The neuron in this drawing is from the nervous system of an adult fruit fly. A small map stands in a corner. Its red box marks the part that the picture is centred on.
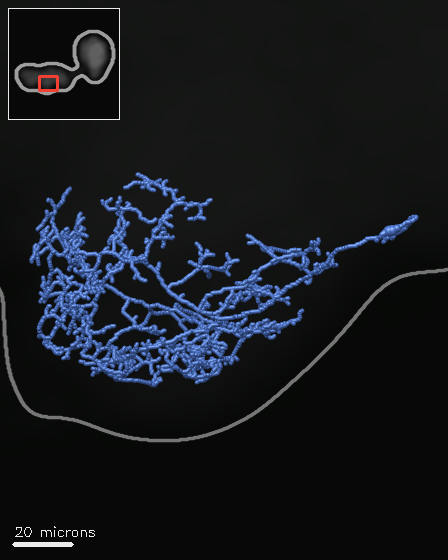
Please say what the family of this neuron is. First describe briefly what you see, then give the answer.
The cell body can be seen on the right of the picture. By the scale bar it is about 140 microns wide in this view. This is a nerve-cord intrinsic neuron. The family is hemilineage 13B.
